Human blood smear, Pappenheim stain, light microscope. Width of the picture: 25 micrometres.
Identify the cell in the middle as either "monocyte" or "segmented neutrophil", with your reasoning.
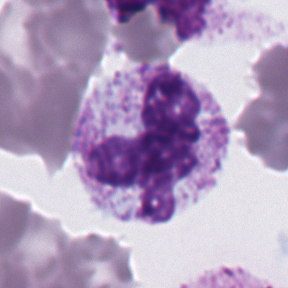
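Segmented neutrophil, not monocyte. Deciding point: the nucleus is divided into several lobes joined to one another.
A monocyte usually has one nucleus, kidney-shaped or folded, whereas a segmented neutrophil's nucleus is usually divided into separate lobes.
Also noted: chromatin dark purple and coarsely clumped; cell outline roughly round.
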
